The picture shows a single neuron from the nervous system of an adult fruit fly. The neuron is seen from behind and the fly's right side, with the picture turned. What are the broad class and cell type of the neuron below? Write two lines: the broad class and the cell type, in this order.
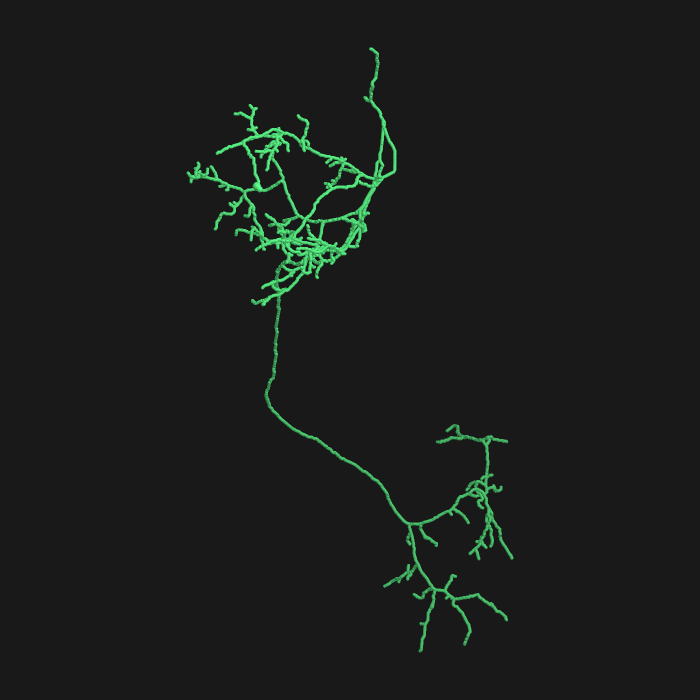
ascending neuron
ANXXX191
